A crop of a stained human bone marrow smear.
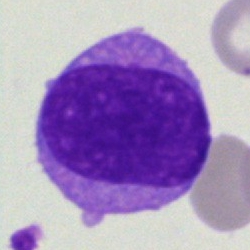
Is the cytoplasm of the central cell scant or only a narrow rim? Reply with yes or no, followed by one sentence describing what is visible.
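Yes. The nucleus fills most of the cell.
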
